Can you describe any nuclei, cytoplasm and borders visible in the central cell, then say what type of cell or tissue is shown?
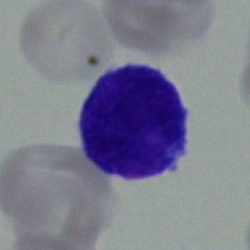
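Look first at the edge of the nucleus: you won't find a distinct rim of cytoplasm around it. The chromatin is dense, a deep blue-purple all the way through. Search for granules and you'll see none. Notice, too, the small tag jutting out from the lower right edge. This cell is a blast.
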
